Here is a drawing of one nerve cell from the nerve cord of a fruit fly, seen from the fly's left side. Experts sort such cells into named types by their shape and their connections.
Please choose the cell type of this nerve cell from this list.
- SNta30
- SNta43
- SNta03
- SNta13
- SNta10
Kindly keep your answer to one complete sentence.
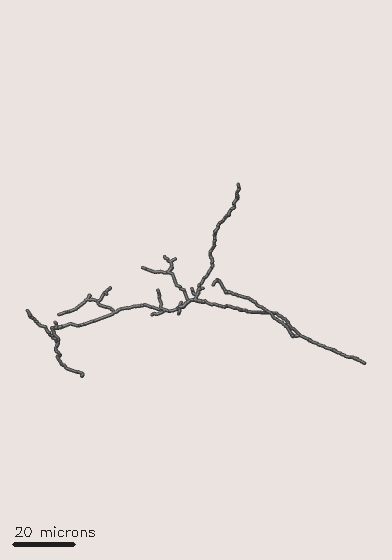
This nerve cell represents the cell type SNta43.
